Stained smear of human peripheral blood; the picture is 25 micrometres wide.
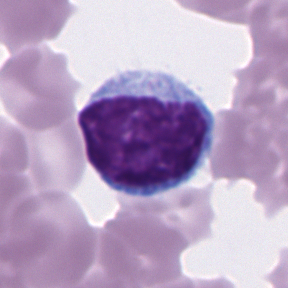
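Typical lymphocyte, about 12 micrometres across, at the centre of this blood smear. Notice how the nucleus sits in the lower part of the cell, filling about 70% of its area and leaving a cap of cytoplasm above it. Its upper edge runs nearly straight, while below it the cytoplasm is only a thin rim. The chromatin is dark purple and coarsely clumped.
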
